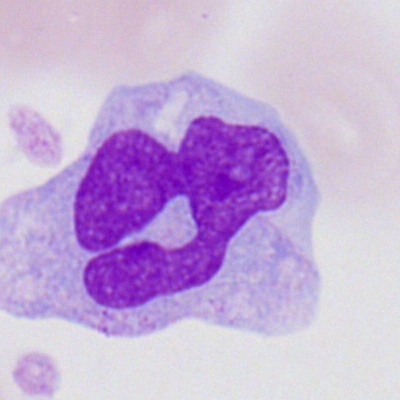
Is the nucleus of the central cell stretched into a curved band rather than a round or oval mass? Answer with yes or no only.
Yes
